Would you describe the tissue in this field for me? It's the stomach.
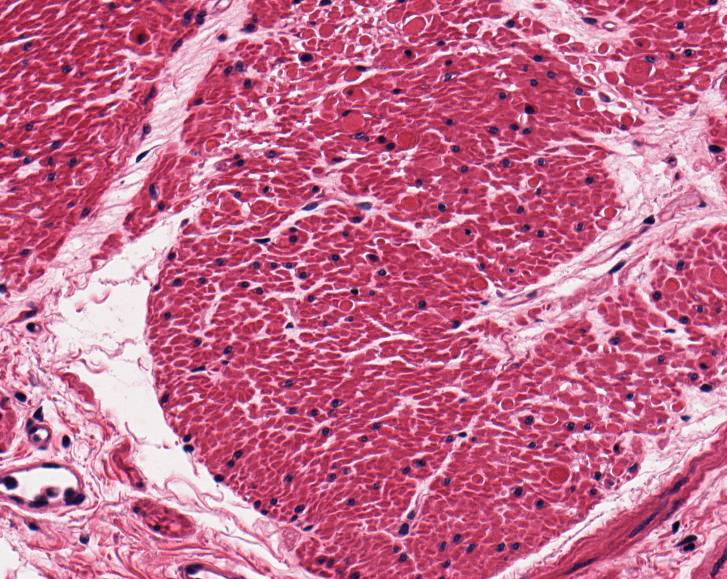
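The centre of the field is filled by a large rounded bundle of smooth muscle cells cut in cross-section. Its nuclei are small, round and dark-staining. Pale pink connective tissue bands separate it from neighbouring muscle bundles. Neither epithelium nor glands appear.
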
